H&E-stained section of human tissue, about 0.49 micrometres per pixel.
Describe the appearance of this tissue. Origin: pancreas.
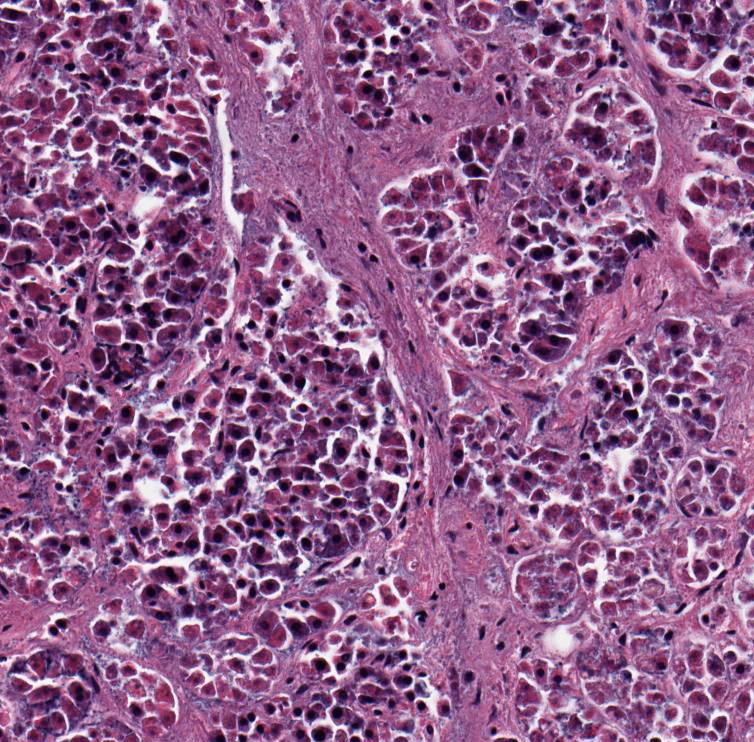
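So the cells sit in rounded nests and lobules, partitioned by pink fibrous bands, and a broad band of fibrous stroma runs roughly top to bottom through the middle. The nest cells look polygonal, with abundant granular eosinophilic to purplish cytoplasm and round, darkly staining nuclei.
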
